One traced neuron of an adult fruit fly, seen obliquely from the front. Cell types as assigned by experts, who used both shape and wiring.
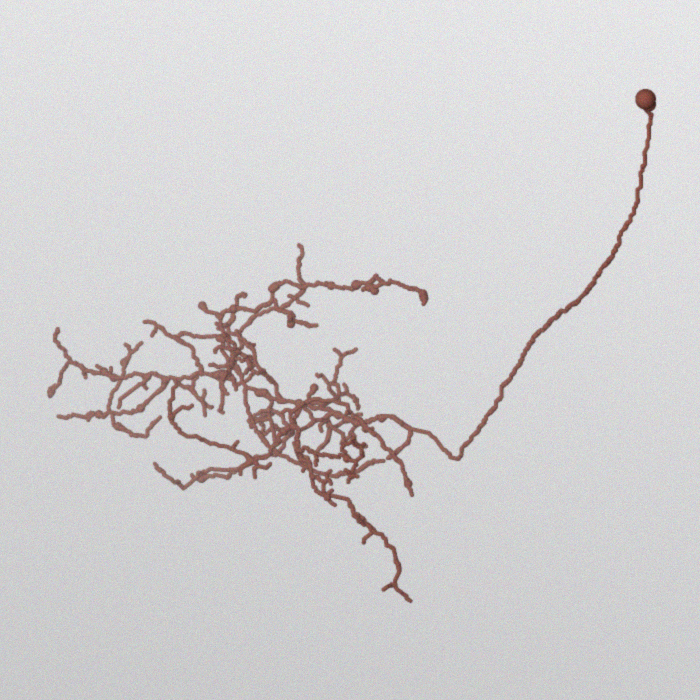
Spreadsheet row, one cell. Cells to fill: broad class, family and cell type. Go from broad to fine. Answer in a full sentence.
A central-brain intrinsic neuron of hemilineage VPNp1_medial, type PLP190.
